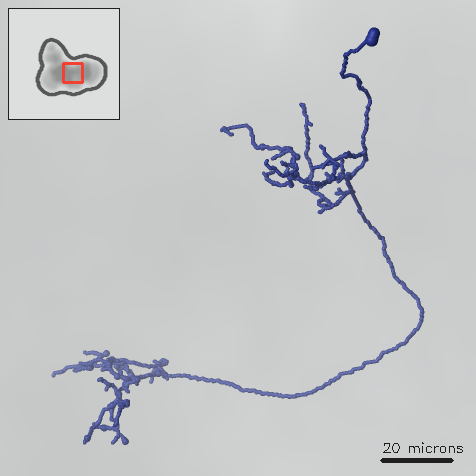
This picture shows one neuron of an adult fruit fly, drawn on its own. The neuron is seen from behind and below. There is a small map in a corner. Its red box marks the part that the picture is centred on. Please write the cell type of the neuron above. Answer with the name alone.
IB084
